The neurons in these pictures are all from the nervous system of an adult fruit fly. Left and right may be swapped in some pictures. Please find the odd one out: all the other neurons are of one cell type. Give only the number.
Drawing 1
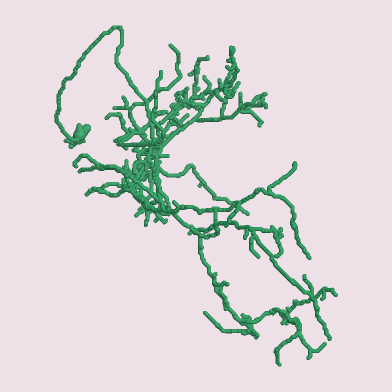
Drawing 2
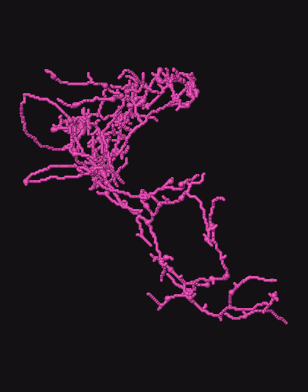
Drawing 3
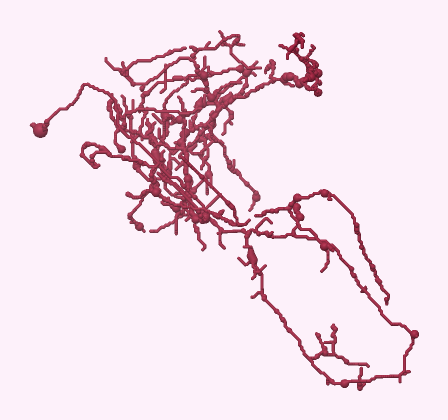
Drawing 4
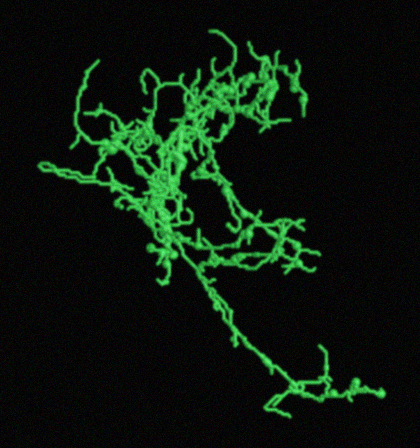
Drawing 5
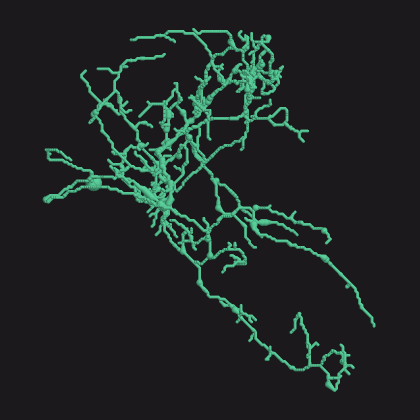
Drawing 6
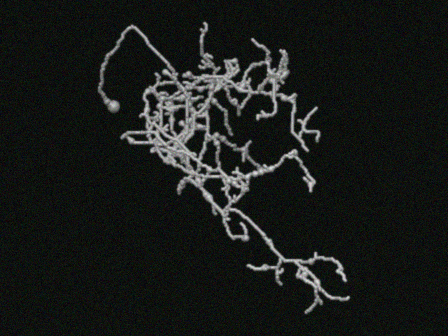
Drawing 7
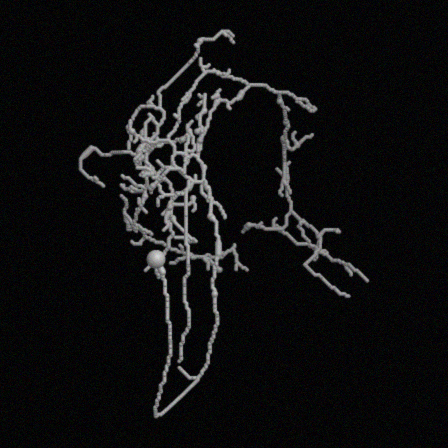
7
